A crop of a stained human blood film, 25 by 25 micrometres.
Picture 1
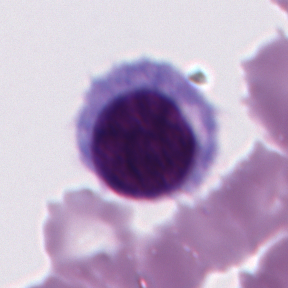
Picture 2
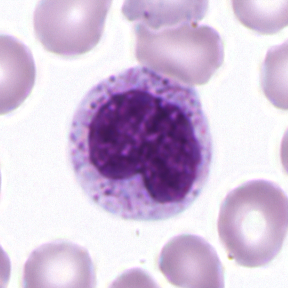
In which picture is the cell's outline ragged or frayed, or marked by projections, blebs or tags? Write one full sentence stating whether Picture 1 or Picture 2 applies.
It is in Picture 1 that the cell has a rough outline.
